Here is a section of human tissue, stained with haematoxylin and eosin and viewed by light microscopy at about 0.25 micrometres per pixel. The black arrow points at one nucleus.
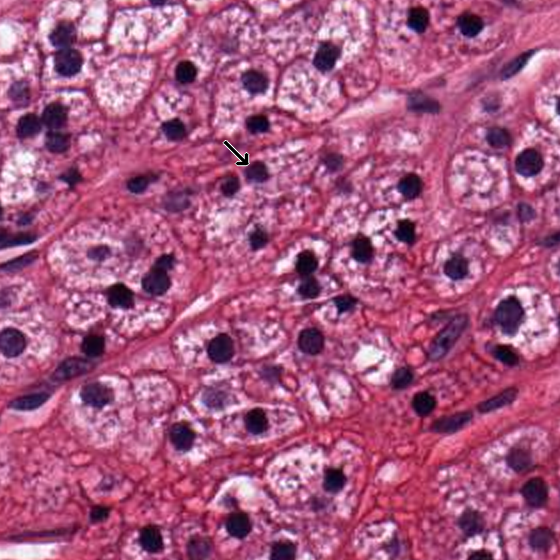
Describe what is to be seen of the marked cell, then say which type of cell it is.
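The nucleus is round, dark and evenly stained, with a smooth edge. The cytoplasm is pale pink and filled with small clear vacuoles, giving it a foamy, bubbly texture. The cell lies in a cord of similar foamy cells running diagonally across the field, bordered by thin pink fibrous strands. Type of cell: adrenal cortical cell.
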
